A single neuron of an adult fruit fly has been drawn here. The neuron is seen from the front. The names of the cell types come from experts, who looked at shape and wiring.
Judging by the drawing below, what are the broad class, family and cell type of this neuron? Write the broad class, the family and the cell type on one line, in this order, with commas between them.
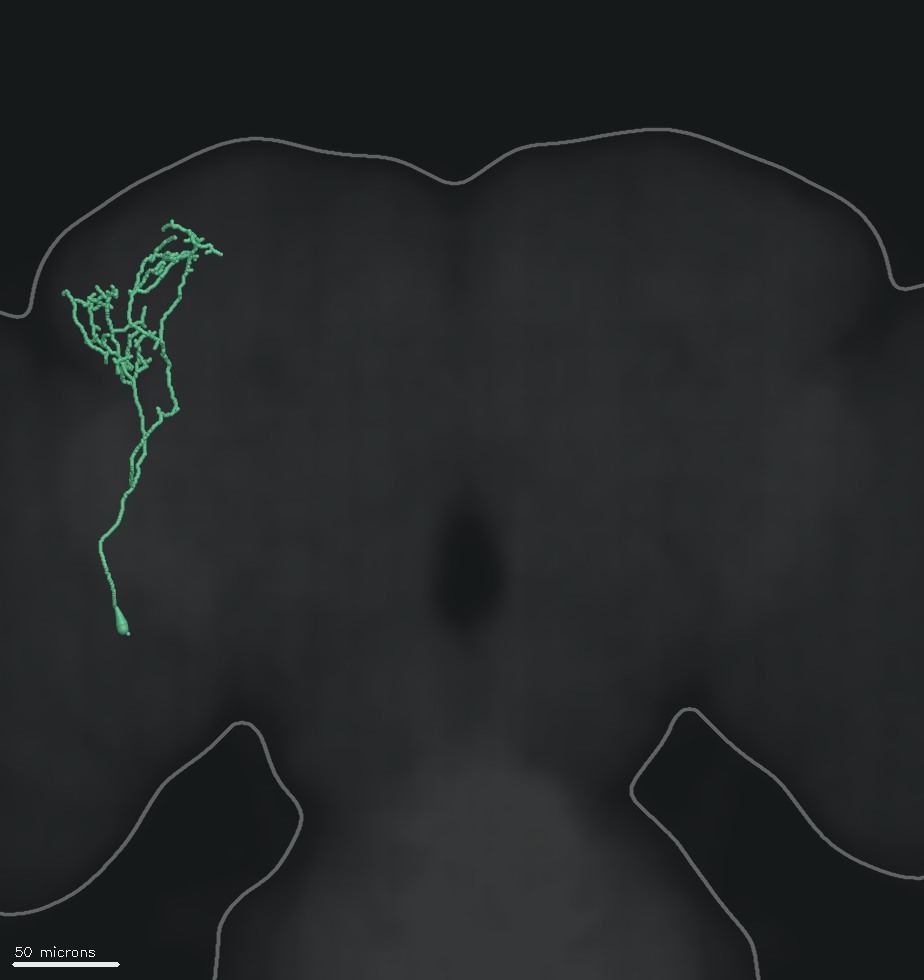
central-brain intrinsic neuron, hemilineage VLPl&p2_lateral, CB2522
